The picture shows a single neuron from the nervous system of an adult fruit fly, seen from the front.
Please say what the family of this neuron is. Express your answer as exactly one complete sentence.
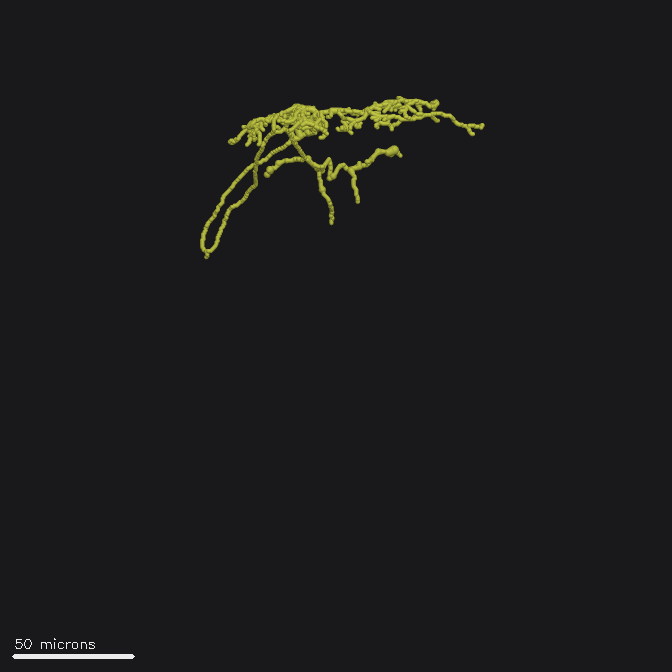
This neuron is sorted under the family hemilineage 11B.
